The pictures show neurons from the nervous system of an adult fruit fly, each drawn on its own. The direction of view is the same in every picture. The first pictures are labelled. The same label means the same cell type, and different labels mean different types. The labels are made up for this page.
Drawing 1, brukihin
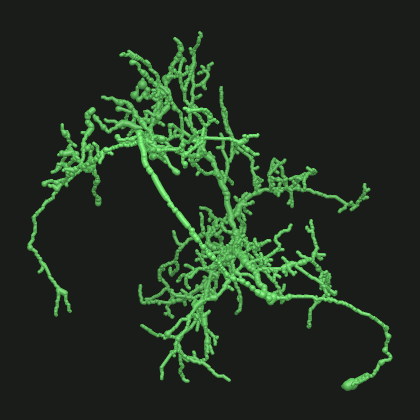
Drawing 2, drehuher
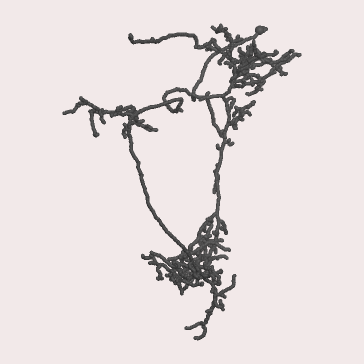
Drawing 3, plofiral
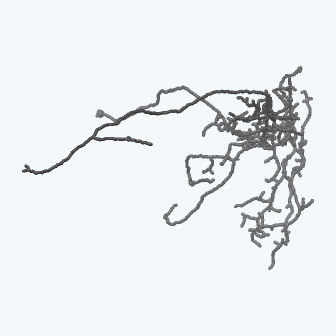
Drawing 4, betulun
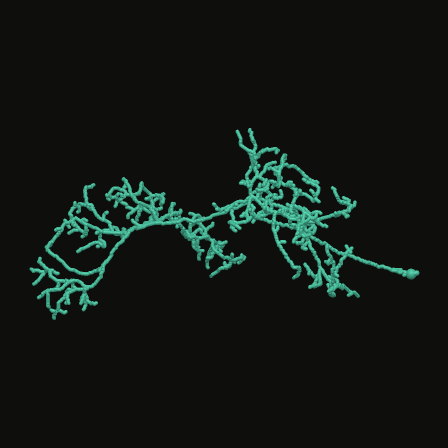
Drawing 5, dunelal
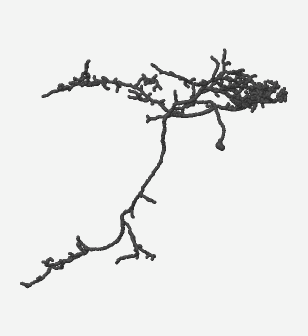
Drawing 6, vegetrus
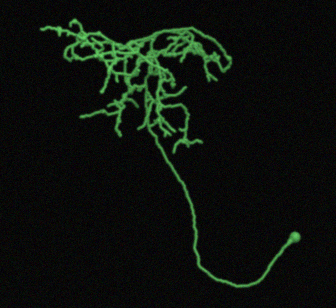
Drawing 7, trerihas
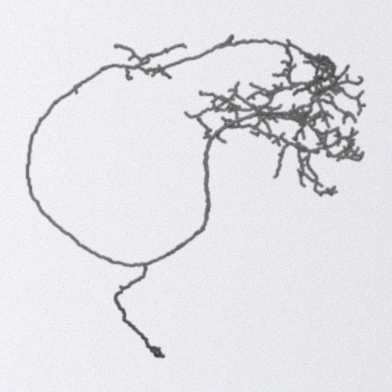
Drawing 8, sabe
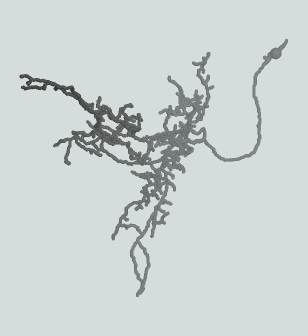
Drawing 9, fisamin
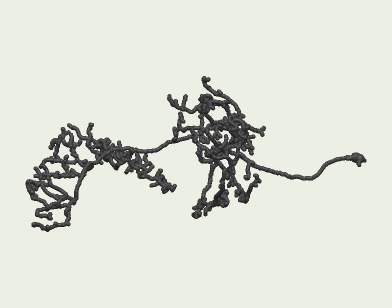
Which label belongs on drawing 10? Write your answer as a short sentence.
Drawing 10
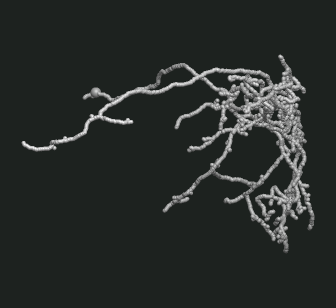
It belongs to plofiral.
